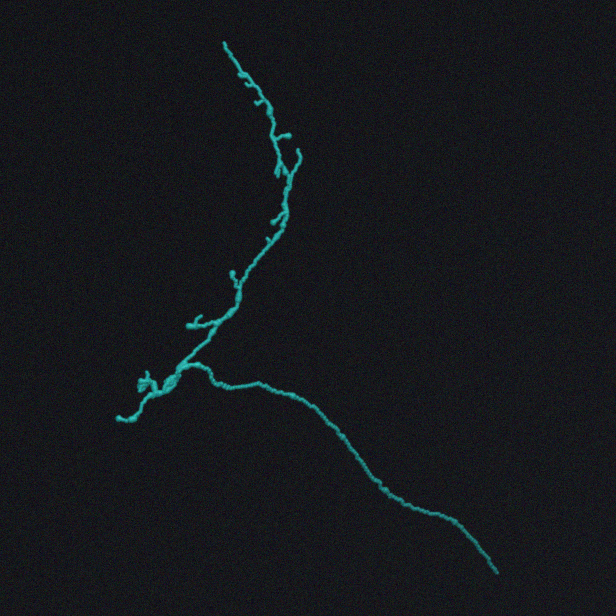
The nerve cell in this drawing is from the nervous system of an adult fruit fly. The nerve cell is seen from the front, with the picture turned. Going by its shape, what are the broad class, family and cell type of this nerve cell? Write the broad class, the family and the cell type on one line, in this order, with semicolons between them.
sensory neuron entering the nerve cord; class mechanosensory tactile; SNta03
